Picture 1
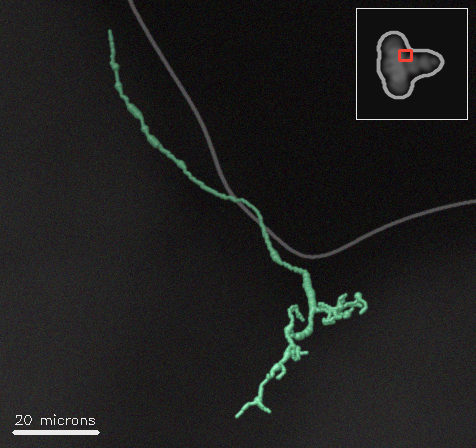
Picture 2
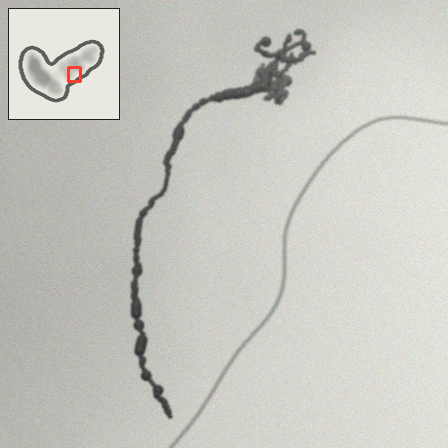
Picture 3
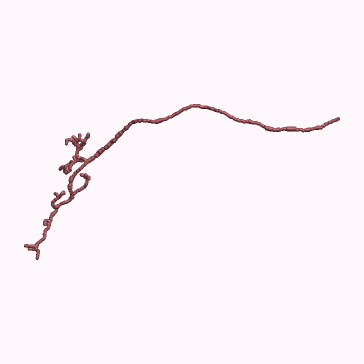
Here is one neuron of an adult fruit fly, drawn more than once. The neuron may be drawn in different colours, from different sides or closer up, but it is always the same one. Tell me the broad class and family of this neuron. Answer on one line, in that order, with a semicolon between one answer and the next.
sensory neuron entering the nerve cord; class mechanosensory tactile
